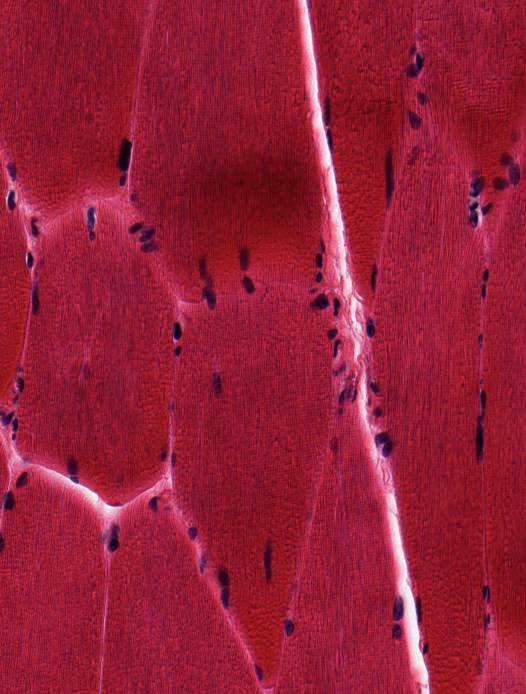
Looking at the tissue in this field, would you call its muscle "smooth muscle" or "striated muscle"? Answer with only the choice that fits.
Striated muscle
